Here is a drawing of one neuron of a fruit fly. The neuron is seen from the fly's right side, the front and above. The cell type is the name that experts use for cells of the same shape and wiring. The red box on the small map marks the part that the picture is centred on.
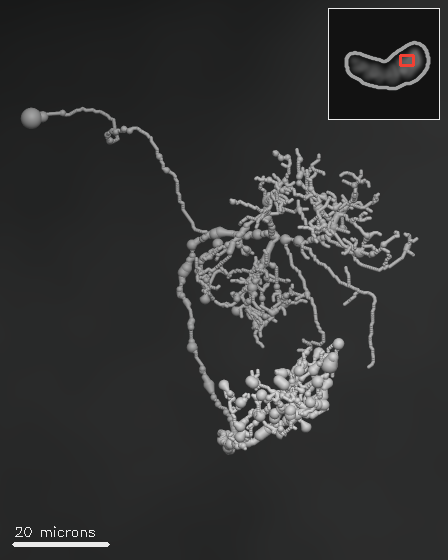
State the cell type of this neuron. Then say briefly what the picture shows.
It is of cell type hDeltaC. It is a central-brain intrinsic neuron. Its cell body lies at the upper left of the picture. From left to right in the picture it spans about 85 microns. The picture shows dozens of branch ends.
